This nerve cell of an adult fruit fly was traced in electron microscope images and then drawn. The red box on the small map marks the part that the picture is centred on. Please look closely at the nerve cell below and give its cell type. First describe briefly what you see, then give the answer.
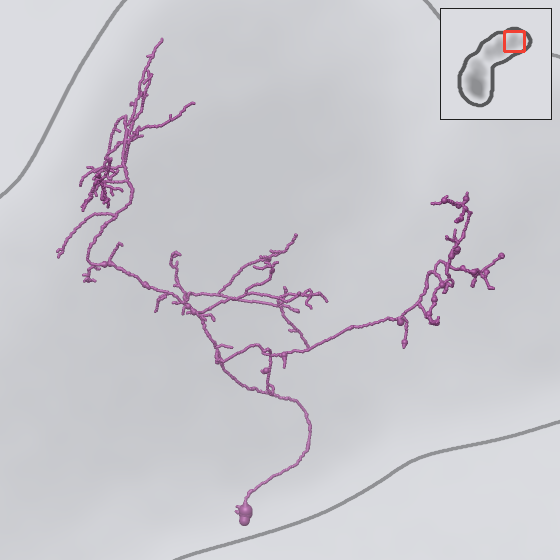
The picture shows dozens of branch ends. In this view it is about as wide as it is tall. Its broad class is nerve-cord intrinsic neuron. Its cell type is IN23B076.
